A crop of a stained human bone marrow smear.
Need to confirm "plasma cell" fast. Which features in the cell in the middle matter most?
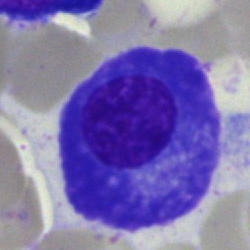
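Here's what lines up. The nucleus sits off-centre, toward the upper left.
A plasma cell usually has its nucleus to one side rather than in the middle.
The cytoplasm is abundant and deep blue.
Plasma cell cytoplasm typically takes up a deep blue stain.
Below and to the right of the nucleus lies a paler, mottled area of cytoplasm.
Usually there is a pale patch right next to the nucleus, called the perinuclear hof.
The chromatin is dark purple and coarsely clumped.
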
